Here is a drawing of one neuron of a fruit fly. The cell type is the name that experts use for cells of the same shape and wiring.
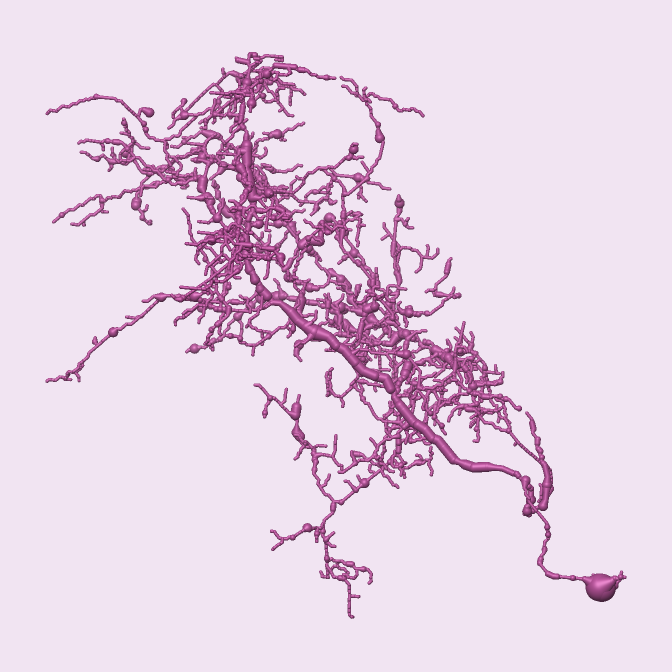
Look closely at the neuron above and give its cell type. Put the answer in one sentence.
The cell type is AVLP346.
